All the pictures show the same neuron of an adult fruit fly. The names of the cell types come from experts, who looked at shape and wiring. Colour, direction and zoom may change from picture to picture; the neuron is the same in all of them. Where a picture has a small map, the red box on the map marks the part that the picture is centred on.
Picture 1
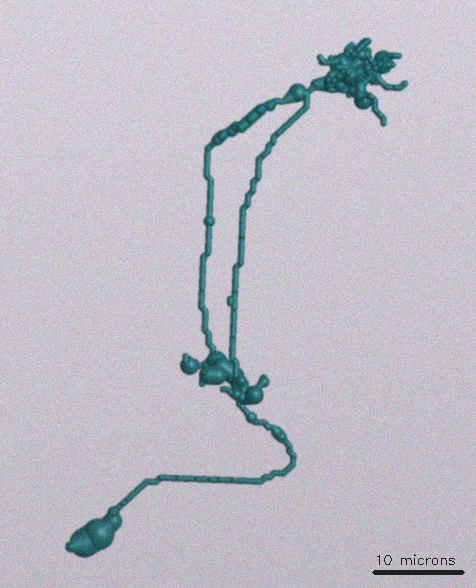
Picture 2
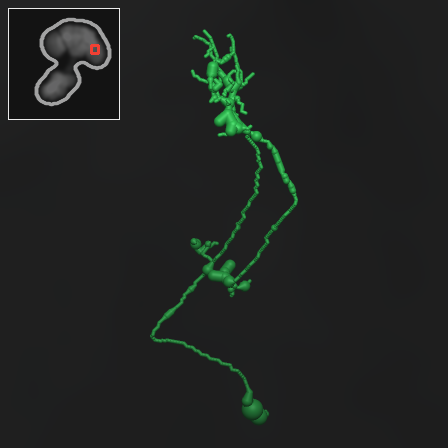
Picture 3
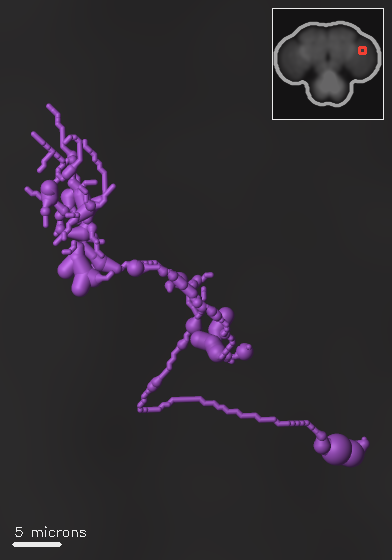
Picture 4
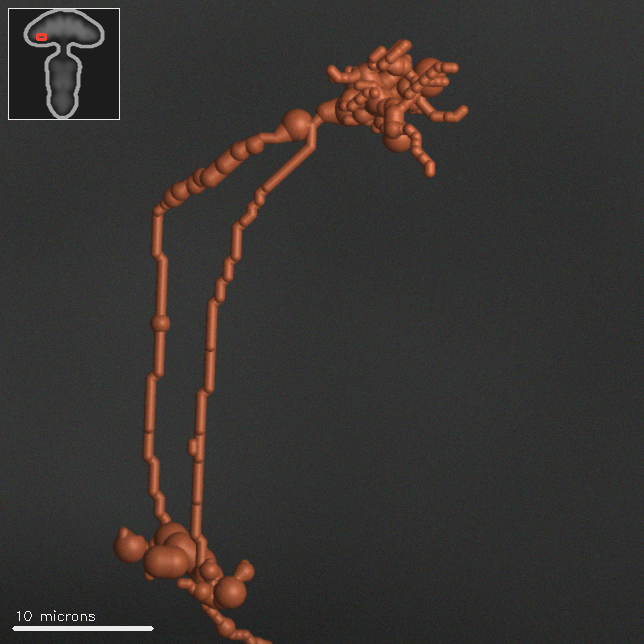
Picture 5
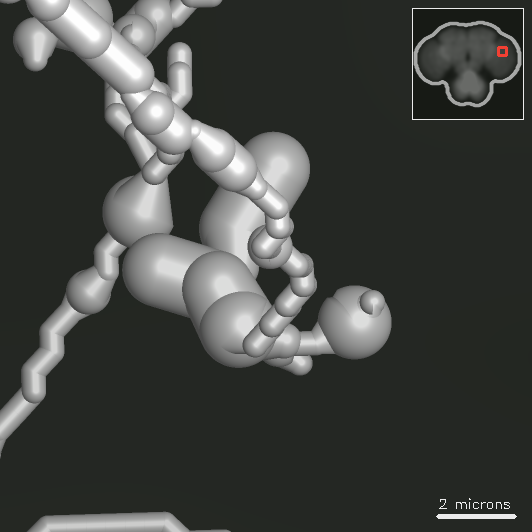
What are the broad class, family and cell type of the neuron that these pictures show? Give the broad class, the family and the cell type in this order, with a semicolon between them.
optic-lobe intrinsic neuron; T; T5d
